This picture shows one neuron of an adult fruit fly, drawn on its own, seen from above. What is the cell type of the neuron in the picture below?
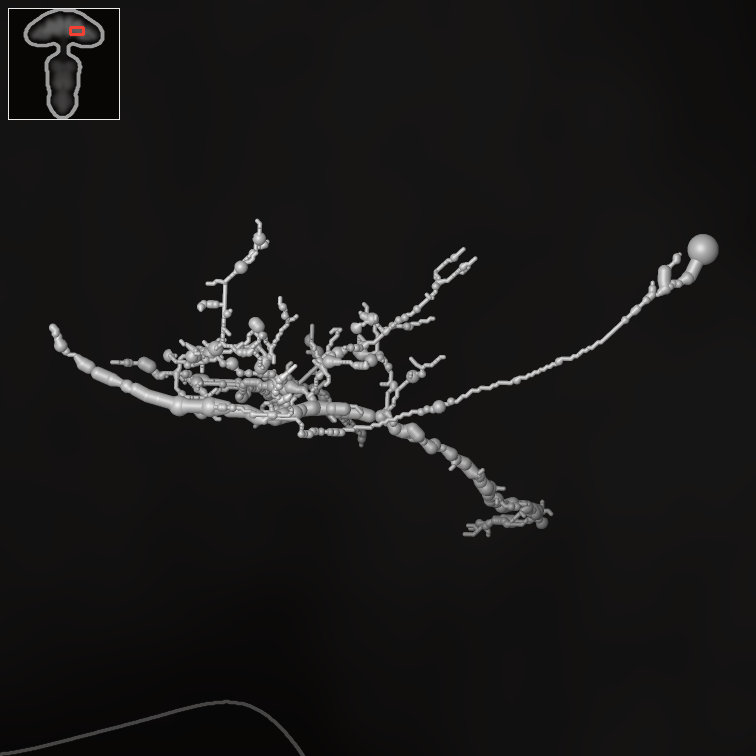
SLP462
